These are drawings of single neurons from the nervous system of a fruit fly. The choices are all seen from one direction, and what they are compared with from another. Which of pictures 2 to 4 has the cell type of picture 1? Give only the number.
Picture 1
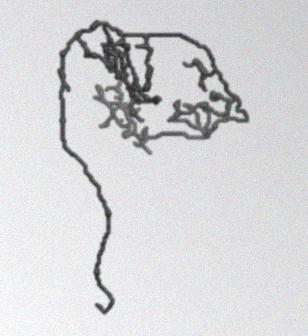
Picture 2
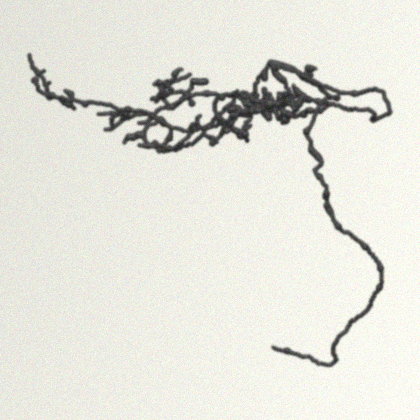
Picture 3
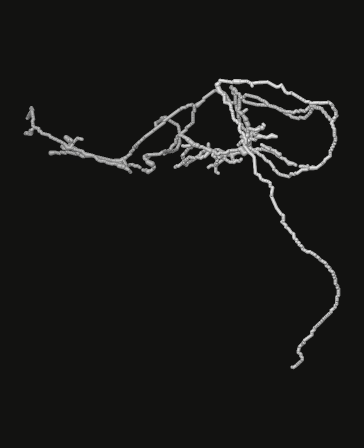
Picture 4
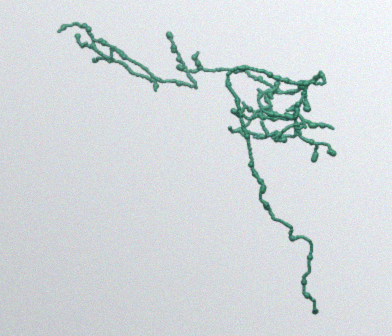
4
